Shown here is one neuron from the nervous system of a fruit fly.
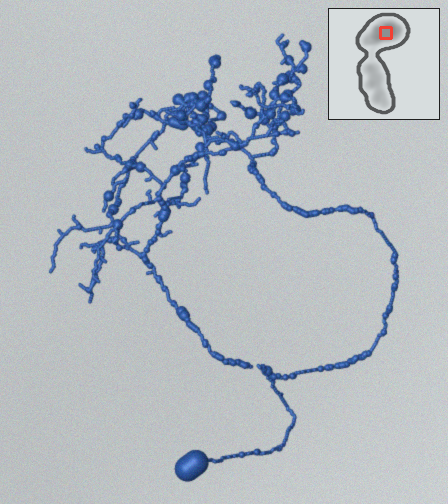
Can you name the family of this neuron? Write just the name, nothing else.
hemilineage SLPp&v1_posterior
